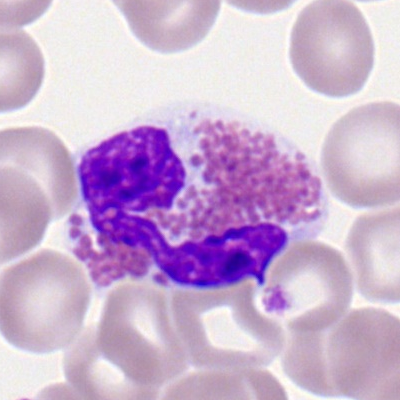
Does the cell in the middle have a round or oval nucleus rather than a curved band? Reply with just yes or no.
No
